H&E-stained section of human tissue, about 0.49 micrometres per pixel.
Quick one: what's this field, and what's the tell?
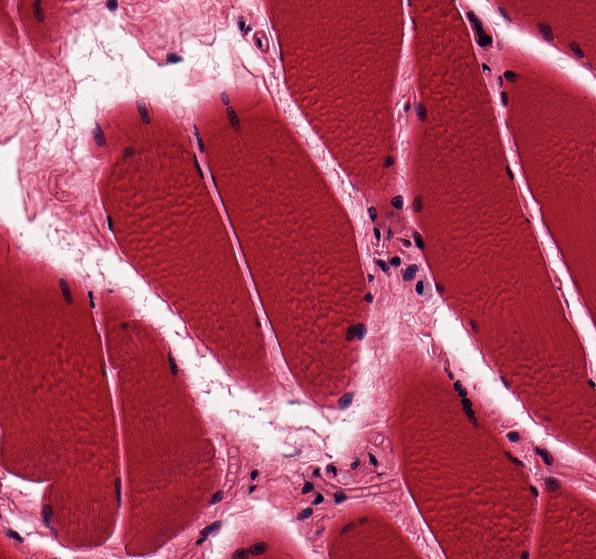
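Tissue: skeletal muscle. Fibre nuclei dark, flattened, at fibre edges, not centres.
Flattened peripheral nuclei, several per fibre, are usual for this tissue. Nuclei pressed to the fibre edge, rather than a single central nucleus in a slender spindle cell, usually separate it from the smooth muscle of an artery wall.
Between fibres: loose, wispy, pale pink connective tissue with scattered small dark nuclei, most abundant upper left.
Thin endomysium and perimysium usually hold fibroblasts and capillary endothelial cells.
Small clusters of crowded small nuclei in the connective tissue at centre right and bottom centre. No fat cells.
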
